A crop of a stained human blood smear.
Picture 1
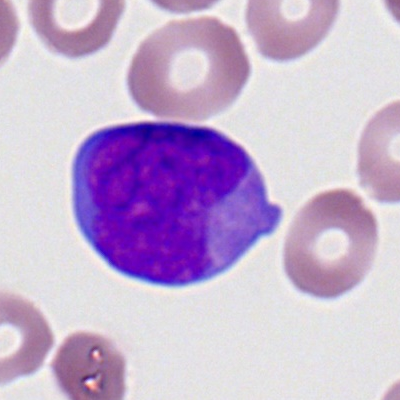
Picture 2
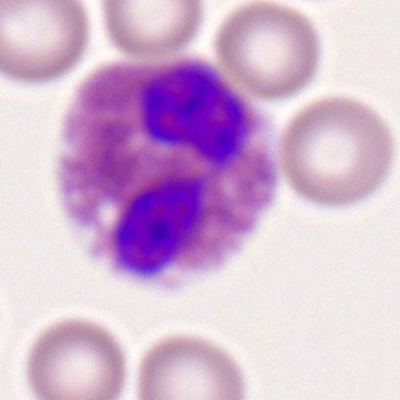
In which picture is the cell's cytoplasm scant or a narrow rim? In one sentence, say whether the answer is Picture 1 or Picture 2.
Scant cytoplasm is found in the cell of picture 1.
